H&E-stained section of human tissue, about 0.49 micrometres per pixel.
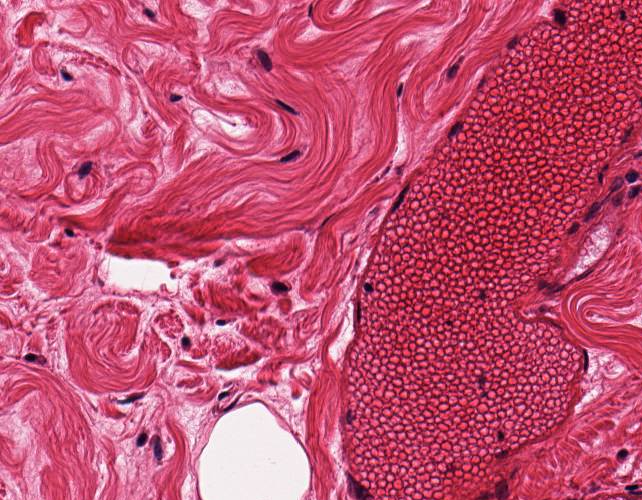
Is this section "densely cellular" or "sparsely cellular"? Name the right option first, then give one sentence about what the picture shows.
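Sparsely cellular. Nuclei are sparse among the packed profiles of the oval structure.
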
